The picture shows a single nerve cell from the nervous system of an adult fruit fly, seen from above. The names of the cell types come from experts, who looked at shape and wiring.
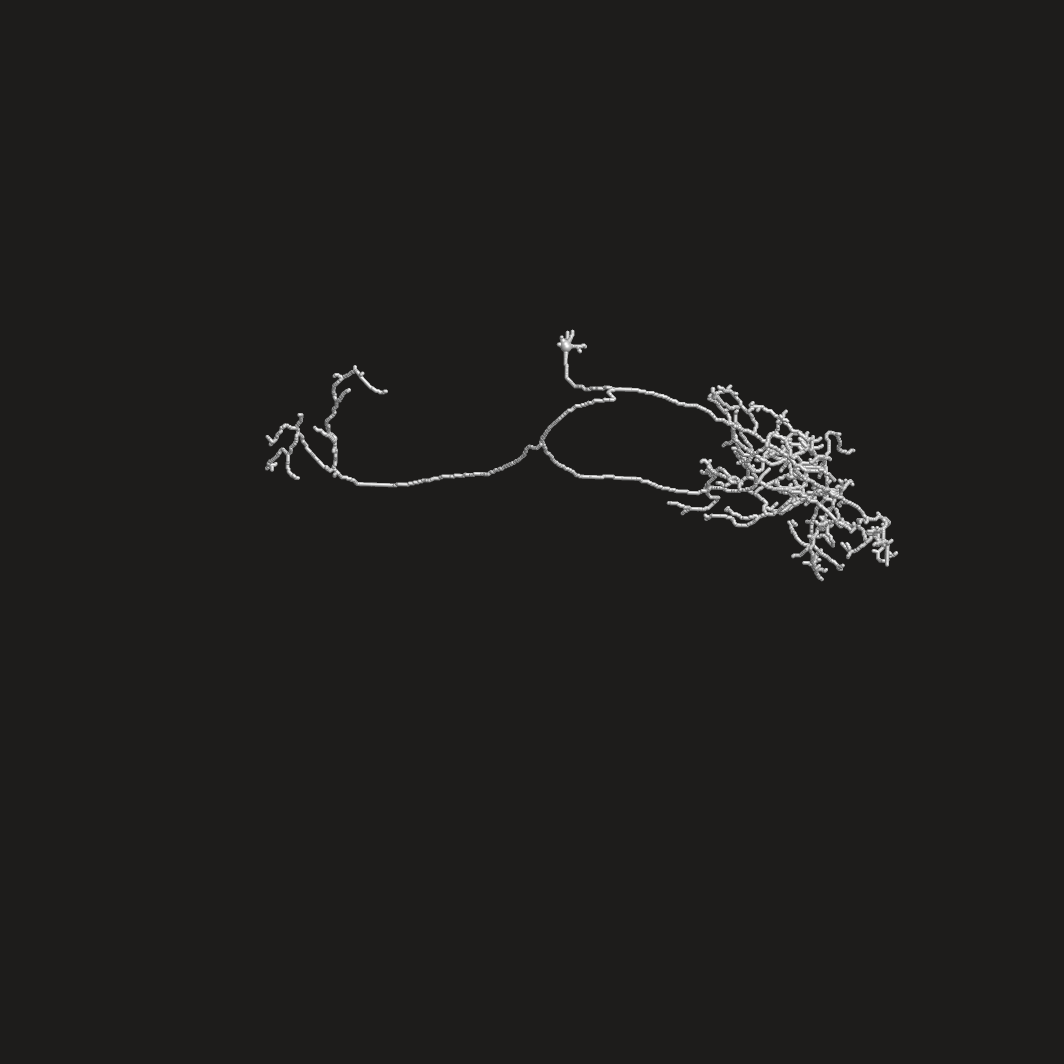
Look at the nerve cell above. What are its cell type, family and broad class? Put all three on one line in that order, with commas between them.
SIP116m, hemilineage SMPad1, central-brain intrinsic neuron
